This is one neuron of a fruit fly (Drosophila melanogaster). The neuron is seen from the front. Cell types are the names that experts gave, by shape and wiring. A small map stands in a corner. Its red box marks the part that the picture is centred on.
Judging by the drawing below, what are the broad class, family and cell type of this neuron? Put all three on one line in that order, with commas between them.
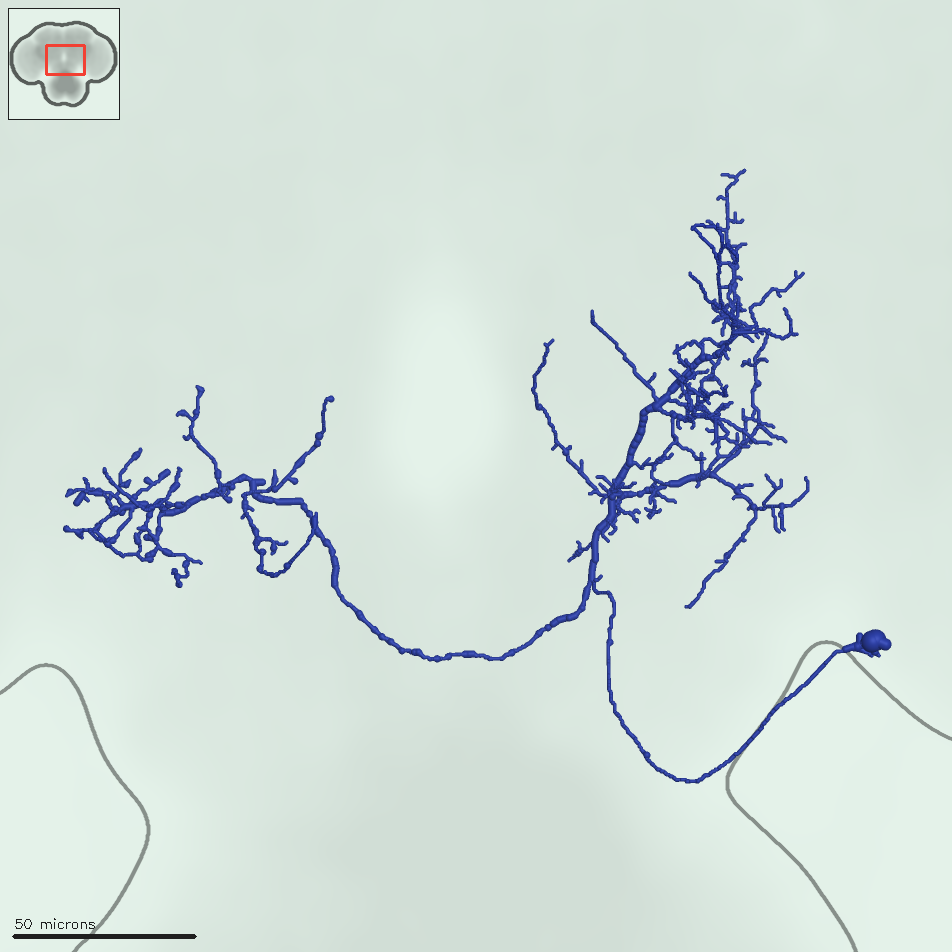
central-brain intrinsic neuron, hemilineage LB7, CB0141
